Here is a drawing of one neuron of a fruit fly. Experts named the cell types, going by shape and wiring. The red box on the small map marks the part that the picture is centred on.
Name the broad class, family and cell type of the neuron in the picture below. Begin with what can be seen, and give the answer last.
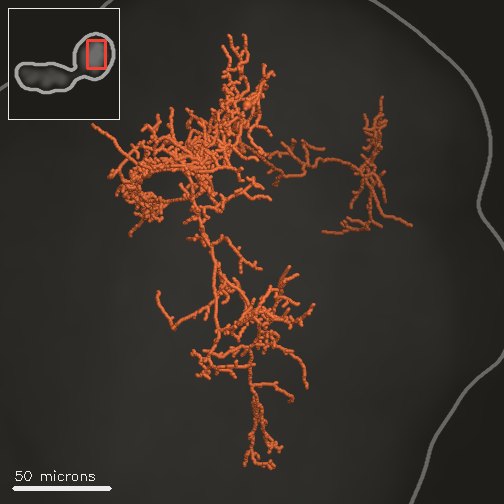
The cell body can be seen at the top of the picture. By the scale bar it is about 250 microns tall in this view. Dozens of branch ends can be seen. It is a central-brain intrinsic neuron. Its family is hemilineage VLPd1. It is of cell type AVLP035.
